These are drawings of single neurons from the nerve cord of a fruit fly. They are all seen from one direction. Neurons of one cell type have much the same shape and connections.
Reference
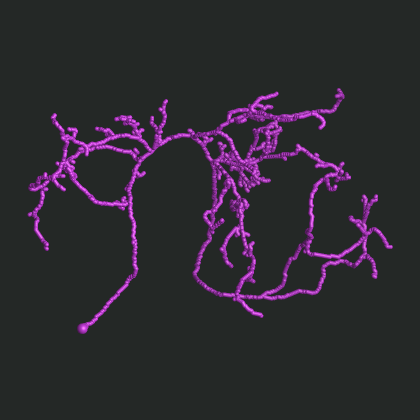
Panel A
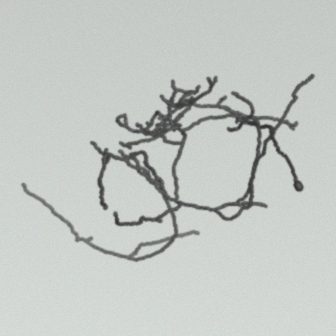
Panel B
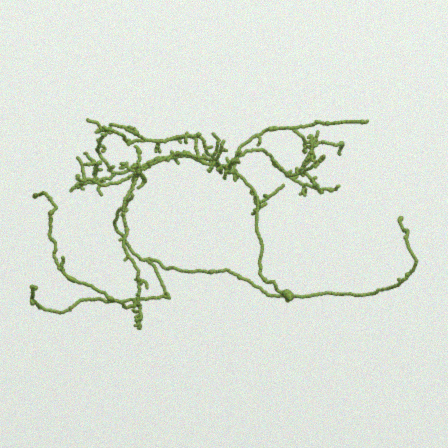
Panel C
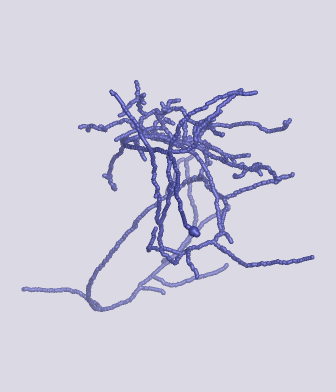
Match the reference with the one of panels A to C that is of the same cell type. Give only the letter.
B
